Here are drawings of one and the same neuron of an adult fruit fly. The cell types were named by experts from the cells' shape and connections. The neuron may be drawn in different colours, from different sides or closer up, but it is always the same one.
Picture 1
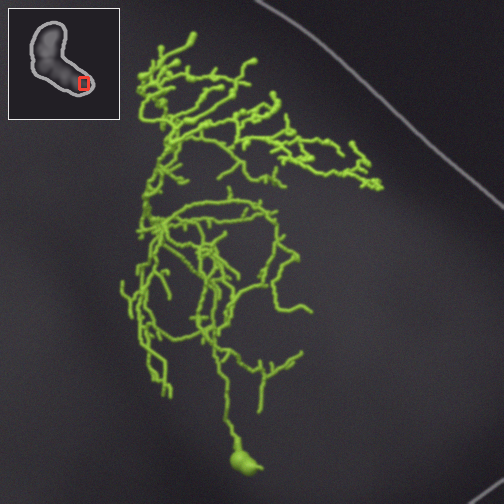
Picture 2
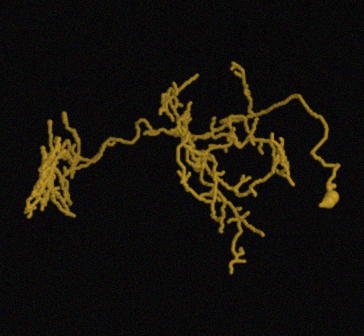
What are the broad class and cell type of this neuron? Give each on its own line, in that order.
nerve-cord intrinsic neuron
INXXX397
